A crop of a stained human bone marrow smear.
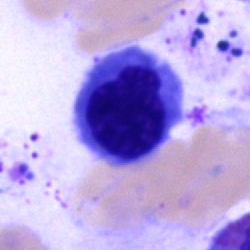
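Erythroblast at the centre of the field. Taking each feature in turn: the outline is roughly round; the chromatin is dark purple and dense, with coarse clumps; the cytoplasm is deep blue; and no granules are visible within it.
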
